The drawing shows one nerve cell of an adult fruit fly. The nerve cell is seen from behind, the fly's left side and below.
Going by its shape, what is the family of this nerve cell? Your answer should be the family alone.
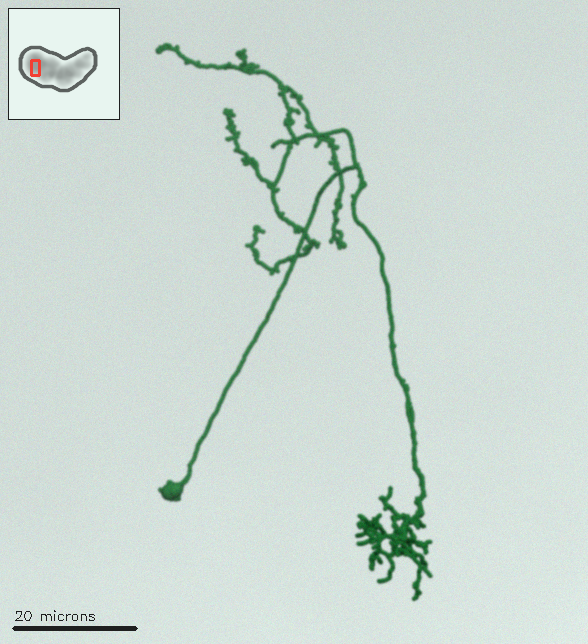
LC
